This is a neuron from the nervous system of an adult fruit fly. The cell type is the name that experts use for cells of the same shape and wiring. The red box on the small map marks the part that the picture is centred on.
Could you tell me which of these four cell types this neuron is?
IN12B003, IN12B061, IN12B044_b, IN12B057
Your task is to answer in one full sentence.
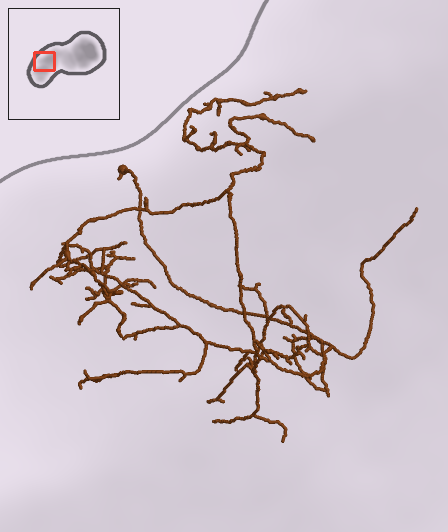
On the level of cell type, this neuron is IN12B057.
